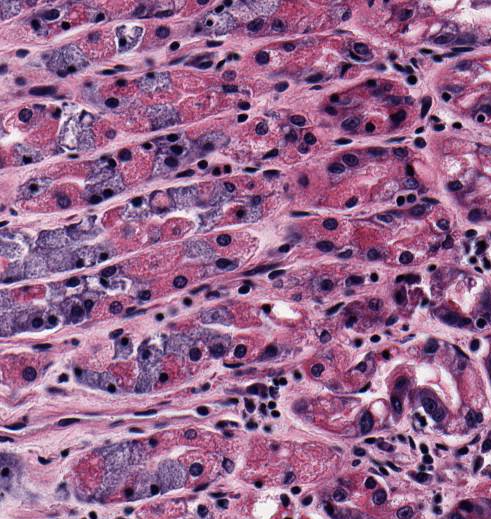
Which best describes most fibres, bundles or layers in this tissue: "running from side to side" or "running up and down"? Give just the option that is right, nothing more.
Running from side to side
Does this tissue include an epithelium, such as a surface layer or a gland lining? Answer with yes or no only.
Yes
